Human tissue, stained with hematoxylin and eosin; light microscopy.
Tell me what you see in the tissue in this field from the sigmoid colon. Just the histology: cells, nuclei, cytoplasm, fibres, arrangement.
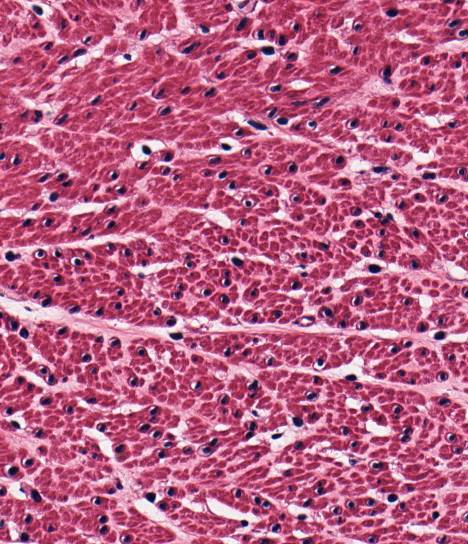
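Looking across the field, most cells are cut across or obliquely, so I see small polygonal profiles rather than long strands. Where a nucleus shows, it's single, round to oval and dark, lying near the cell's centre. Between the bundles the stroma is scant, just thin pale strands. And nowhere do I find glands or epithelium.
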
